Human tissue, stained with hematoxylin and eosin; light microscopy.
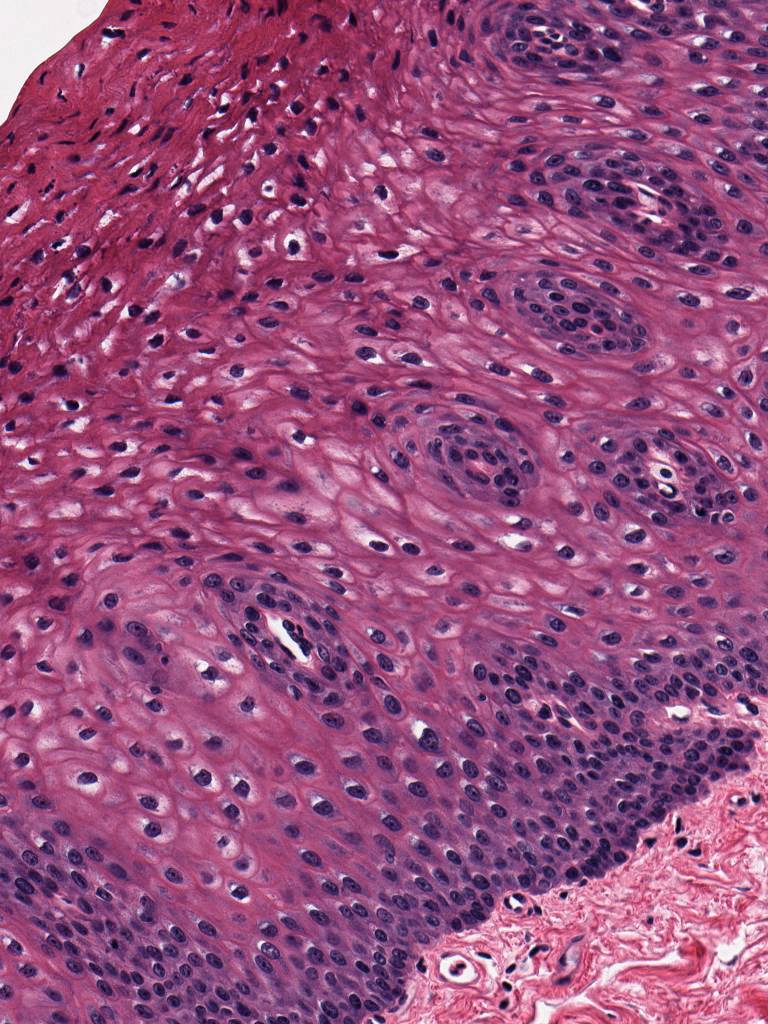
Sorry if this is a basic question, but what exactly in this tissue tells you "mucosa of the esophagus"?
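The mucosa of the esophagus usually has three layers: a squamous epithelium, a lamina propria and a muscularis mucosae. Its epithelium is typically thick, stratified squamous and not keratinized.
Here stratified squamous epithelium fills nearly the whole field, which goes with the name. Where it meets connective tissue at the bottom right, a band of crowded basal cells with dark nuclei and scant cytoplasm lies along the border. At the top left surface the cells are flattened yet keep dark, elongated nuclei.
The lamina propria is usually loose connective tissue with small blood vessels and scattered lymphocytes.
The pale pink collagen in the bottom right corner holds a small vessel, which fits that layer.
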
